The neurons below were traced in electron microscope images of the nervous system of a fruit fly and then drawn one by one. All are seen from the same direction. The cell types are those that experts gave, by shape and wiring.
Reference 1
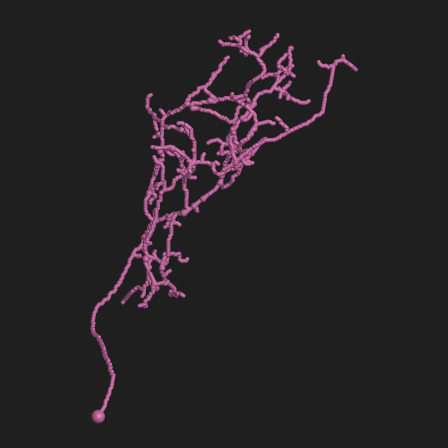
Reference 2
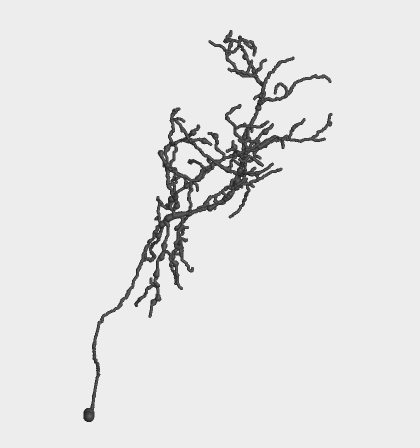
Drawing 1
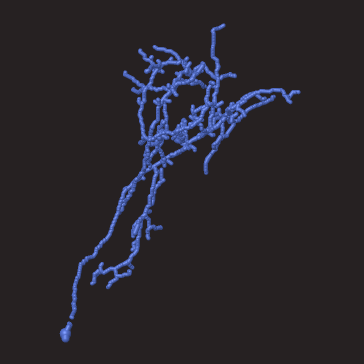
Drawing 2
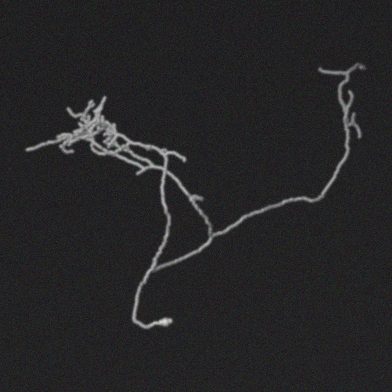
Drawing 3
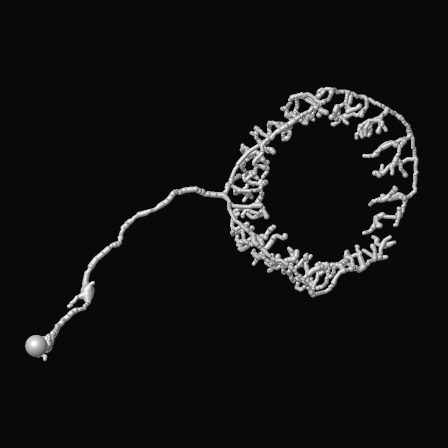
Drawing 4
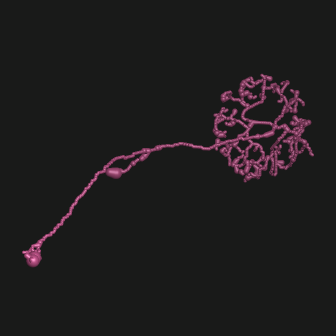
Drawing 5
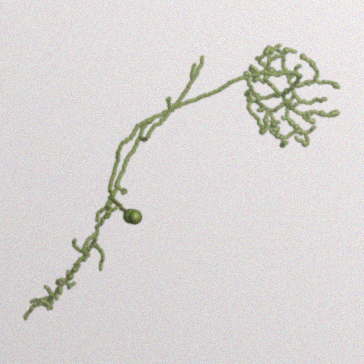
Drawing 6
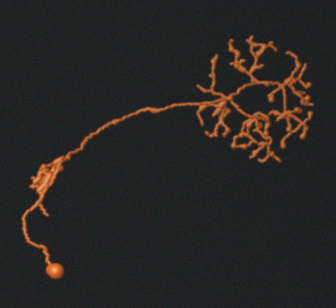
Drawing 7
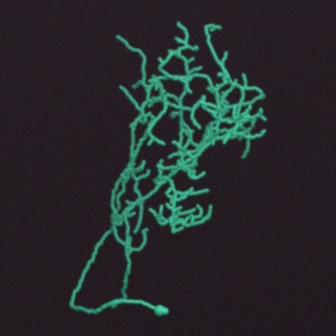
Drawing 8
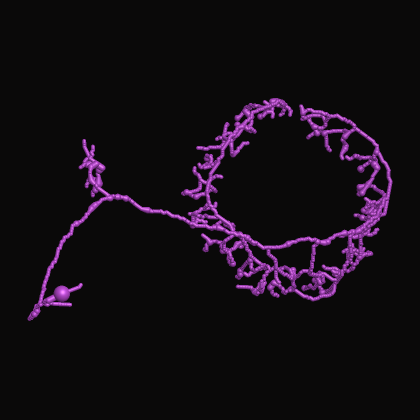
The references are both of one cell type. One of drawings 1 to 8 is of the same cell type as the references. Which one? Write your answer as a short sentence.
Drawing 1 is of the same cell type.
